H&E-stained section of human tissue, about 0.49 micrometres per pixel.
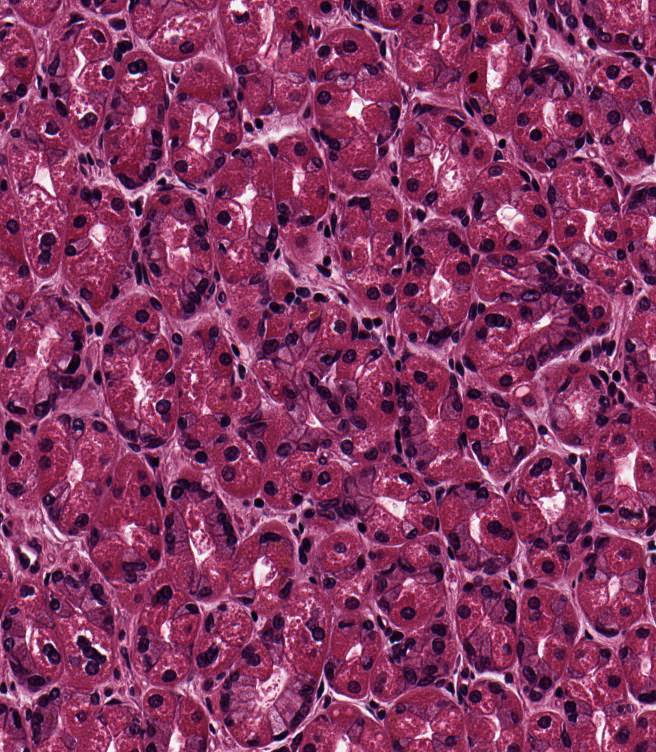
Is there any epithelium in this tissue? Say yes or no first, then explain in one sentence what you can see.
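Yes. The whole field is filled with closely packed glands cut in round and oval cross-section.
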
